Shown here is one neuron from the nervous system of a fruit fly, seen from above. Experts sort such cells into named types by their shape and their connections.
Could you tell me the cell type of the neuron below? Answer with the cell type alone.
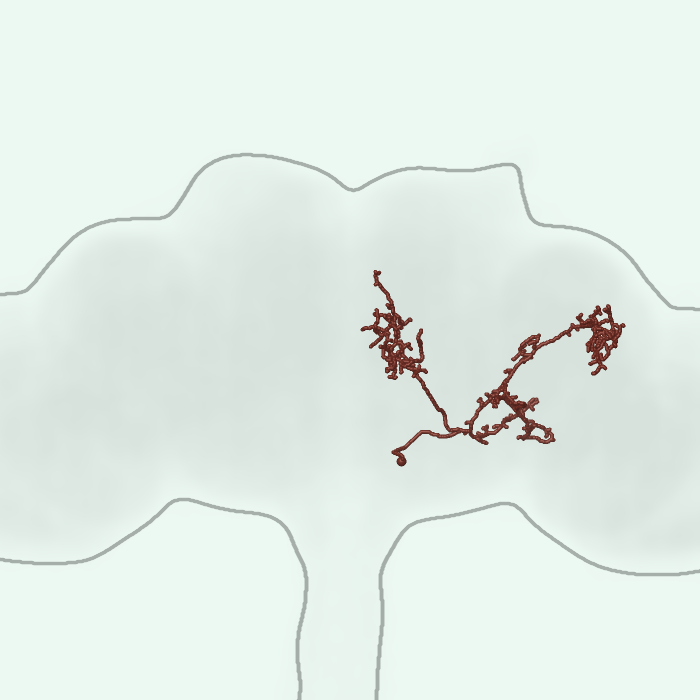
SMP314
